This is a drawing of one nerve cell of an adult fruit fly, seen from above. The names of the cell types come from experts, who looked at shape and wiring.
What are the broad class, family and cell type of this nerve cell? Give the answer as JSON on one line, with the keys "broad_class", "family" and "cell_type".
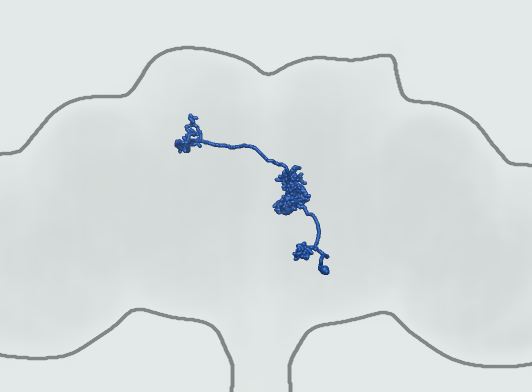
{"broad_class": "central-brain intrinsic neuron", "family": "class CX", "cell_type": "PFL3"}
